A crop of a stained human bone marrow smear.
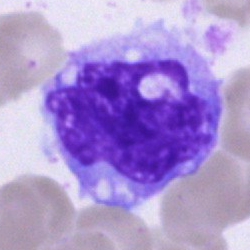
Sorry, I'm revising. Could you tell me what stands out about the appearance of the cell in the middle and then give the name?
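Large, irregular nucleus filling most of the cell. Chromatin dark purple and clumped, paler gaps between the clumps. Clear, curved pale space over the upper right of the nucleus. Small clear vacuoles in the cytoplasm near the top and bottom edges. Cell: monocyte.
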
